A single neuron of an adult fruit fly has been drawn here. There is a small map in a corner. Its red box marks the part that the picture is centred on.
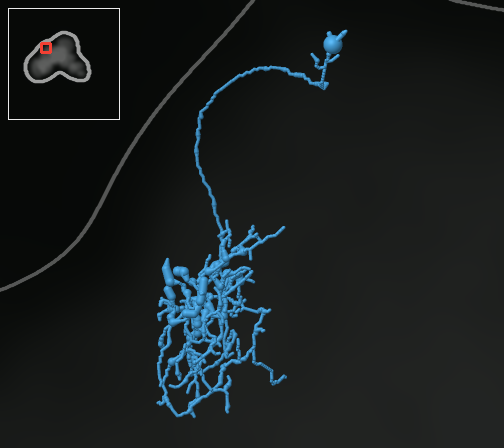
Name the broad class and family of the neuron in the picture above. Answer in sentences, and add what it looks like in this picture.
Its broad class is central-brain intrinsic neuron. Its family is hemilineage TRdm. Dozens of branch ends can be seen. As drawn here it is taller than it is wide.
